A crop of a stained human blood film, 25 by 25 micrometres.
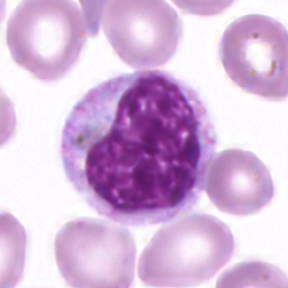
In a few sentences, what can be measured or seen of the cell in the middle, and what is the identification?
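Kidney-shaped nucleus, I see, its indentation facing the upper left, about 12 by 10 micrometres. It sits toward the lower right, so the widest band of cytoplasm is on the left. The chromatin is dark purple and coarsely clumped, paler streaks between the clumps. Fine pinkish-purple dust-like granules are scattered through the cytoplasm. The cell is about 14 micrometres across, the nucleus filling about 60% of its area. Metamyelocyte, then.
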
